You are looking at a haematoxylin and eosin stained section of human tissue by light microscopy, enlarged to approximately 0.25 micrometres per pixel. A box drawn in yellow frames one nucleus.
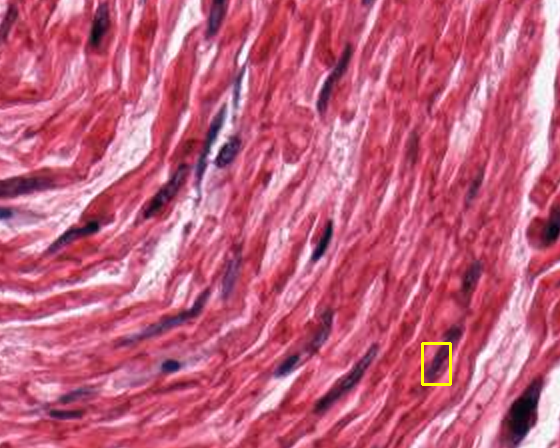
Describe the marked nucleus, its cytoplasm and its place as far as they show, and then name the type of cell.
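The nucleus is slender and elongated, with its long axis running in the same diagonal direction as the surrounding fibres. The nucleus is dark purple but less dense than the large, very dark nucleus at the lower right of the enlarged view. Its size is similar to the other elongated nuclei nearby. The cytoplasm around the nucleus is deep pink-red and finely streaked lengthwise. It has no sharp outline and blends into the neighbouring cells. The cell lies parallel to its elongated neighbours in a tightly packed bundle, with a pale, wavy cleft running alongside to its right. It is a smooth muscle cell.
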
